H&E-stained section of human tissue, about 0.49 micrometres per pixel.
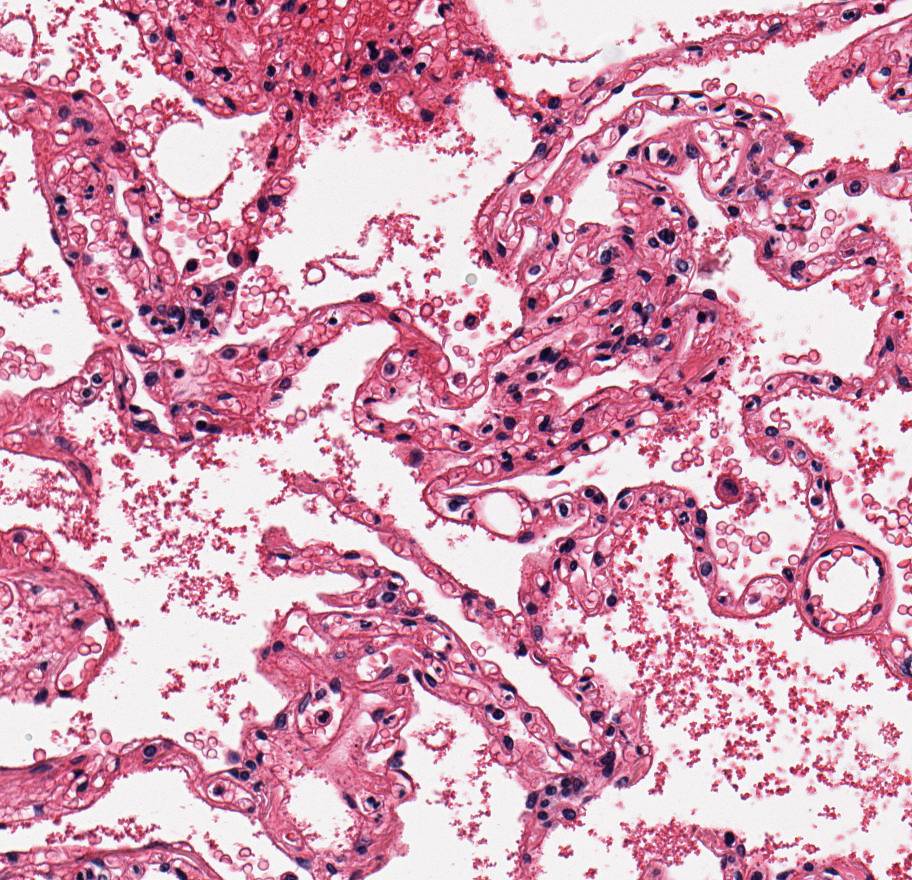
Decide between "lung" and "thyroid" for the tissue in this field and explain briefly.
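It's lung. Thin, branching pink septa cross the field, separating large, irregular open spaces.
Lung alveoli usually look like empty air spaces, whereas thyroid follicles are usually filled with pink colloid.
The spaces do carry many loose red blood cells, densest lower right and centre; no cartilage, smooth muscle bundles or glands show anywhere.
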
